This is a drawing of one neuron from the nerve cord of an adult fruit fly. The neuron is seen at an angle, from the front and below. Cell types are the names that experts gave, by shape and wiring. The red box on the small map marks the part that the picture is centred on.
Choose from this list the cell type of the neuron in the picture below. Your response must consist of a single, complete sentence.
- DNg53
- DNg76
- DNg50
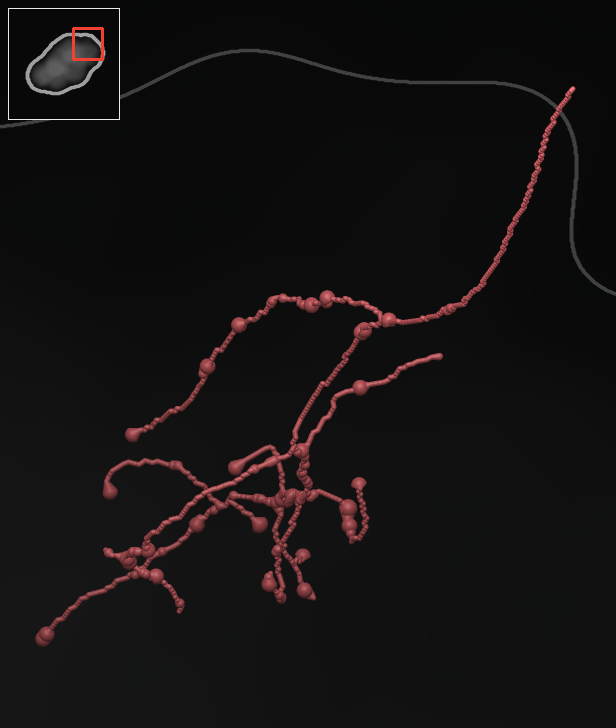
This neuron is assigned to the cell type DNg53.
